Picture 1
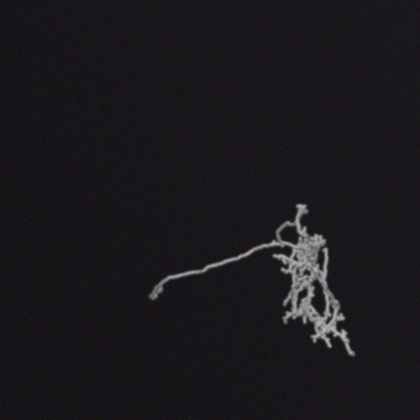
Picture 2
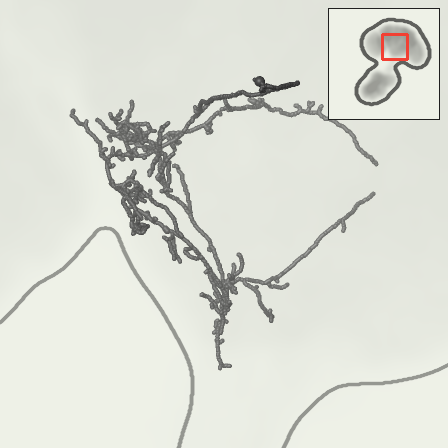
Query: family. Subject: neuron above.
hemilineage LALv1_ventral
